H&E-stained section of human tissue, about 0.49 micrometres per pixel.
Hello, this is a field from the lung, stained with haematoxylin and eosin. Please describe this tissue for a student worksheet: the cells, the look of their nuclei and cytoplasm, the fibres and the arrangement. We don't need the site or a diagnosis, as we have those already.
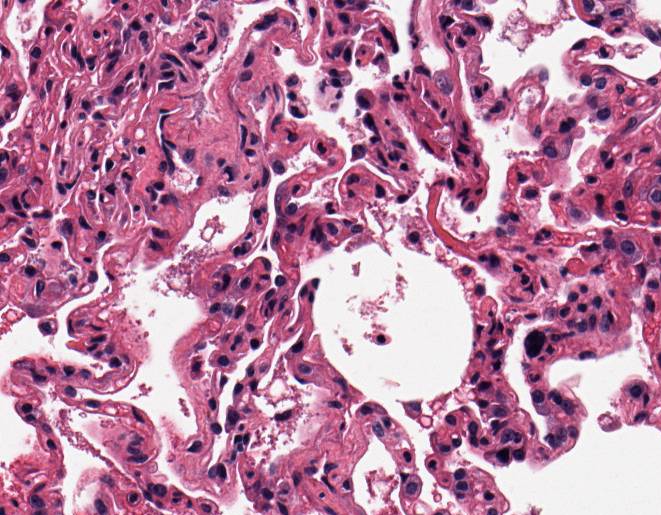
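A large, rounded empty space occupies the centre of the field. The septa have cores of wavy, eosinophilic fibrous tissue with scattered elongated nuclei. The spaces contain only scattered wisps of pale pink granular material and few cells. Neither glands nor fat cells are present anywhere in the field.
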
